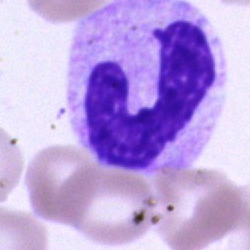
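Band neutrophil, central cell, stained human bone marrow smear. Outline: round to slightly oval, and smooth. Nucleus: curved into a U with its open side facing upward, and no nucleoli visible. Chromatin: dark purple, coarsely clumped.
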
